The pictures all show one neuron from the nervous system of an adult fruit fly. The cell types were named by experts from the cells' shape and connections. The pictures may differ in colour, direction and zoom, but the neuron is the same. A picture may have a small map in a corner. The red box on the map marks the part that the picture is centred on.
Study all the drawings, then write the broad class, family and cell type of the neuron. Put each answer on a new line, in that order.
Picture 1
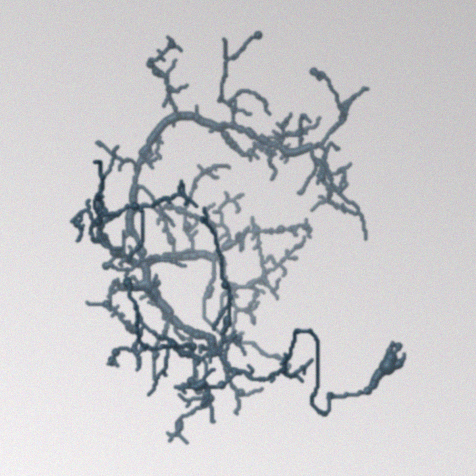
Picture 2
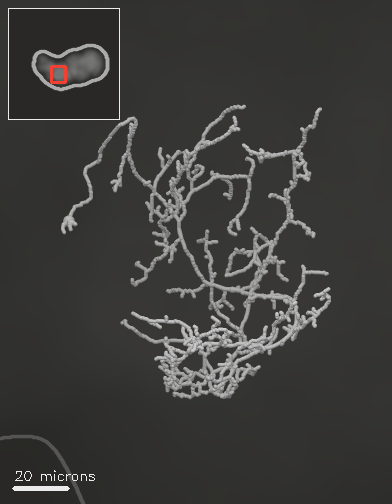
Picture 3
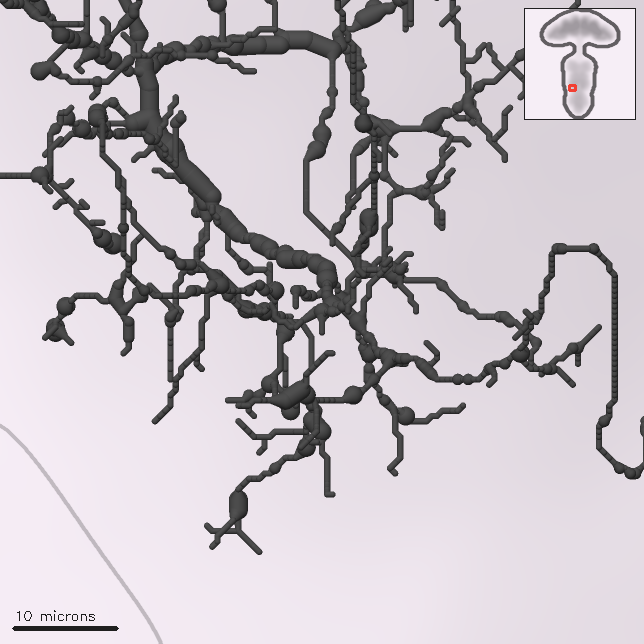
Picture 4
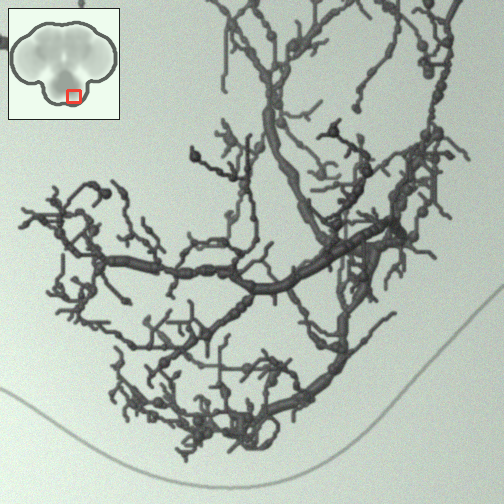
nerve-cord intrinsic neuron
hemilineage 03A
IN03A033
